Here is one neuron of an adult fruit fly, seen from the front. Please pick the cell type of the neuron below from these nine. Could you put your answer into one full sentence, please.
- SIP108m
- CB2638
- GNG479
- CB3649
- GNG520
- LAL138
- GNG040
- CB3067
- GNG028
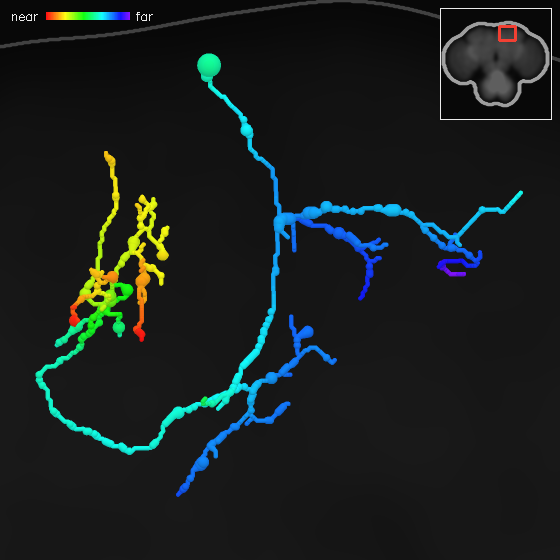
Classified by cell type, this neuron is CB2638.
